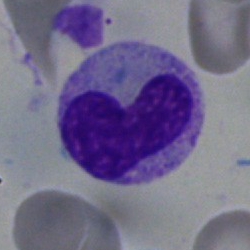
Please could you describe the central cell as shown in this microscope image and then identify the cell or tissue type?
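Round, smooth outline, so that's my starting point. Then the nucleus: it's indented from its upper edge, which gives it a kidney-like shape. The chromatin looks dark purple and moderately clumped, with small paler patches. And the cytoplasm, I'd say, contains no vacuoles. Putting that together, I'm looking at a band neutrophil.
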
